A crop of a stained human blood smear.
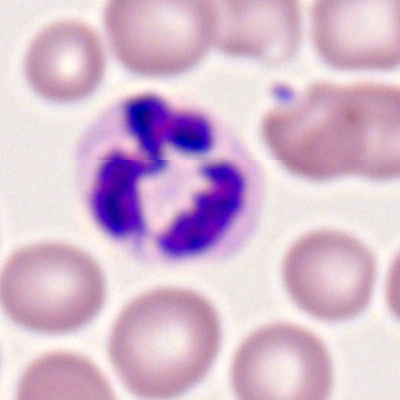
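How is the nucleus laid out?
Split into several separate lobes around a pale centre, with dark purple, densely clumped chromatin.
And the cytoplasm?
Plenty of it, pale pink, and no vacuoles.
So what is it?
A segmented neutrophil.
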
